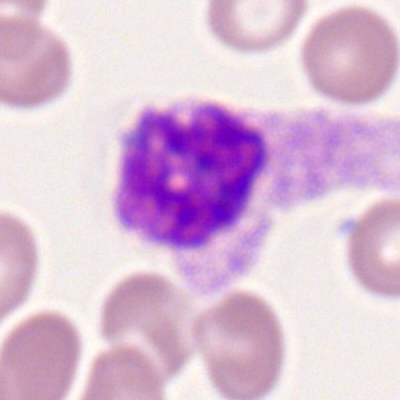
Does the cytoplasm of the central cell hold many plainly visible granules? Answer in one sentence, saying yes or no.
Yes, many visible granules are held in the cytoplasm of the cell.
